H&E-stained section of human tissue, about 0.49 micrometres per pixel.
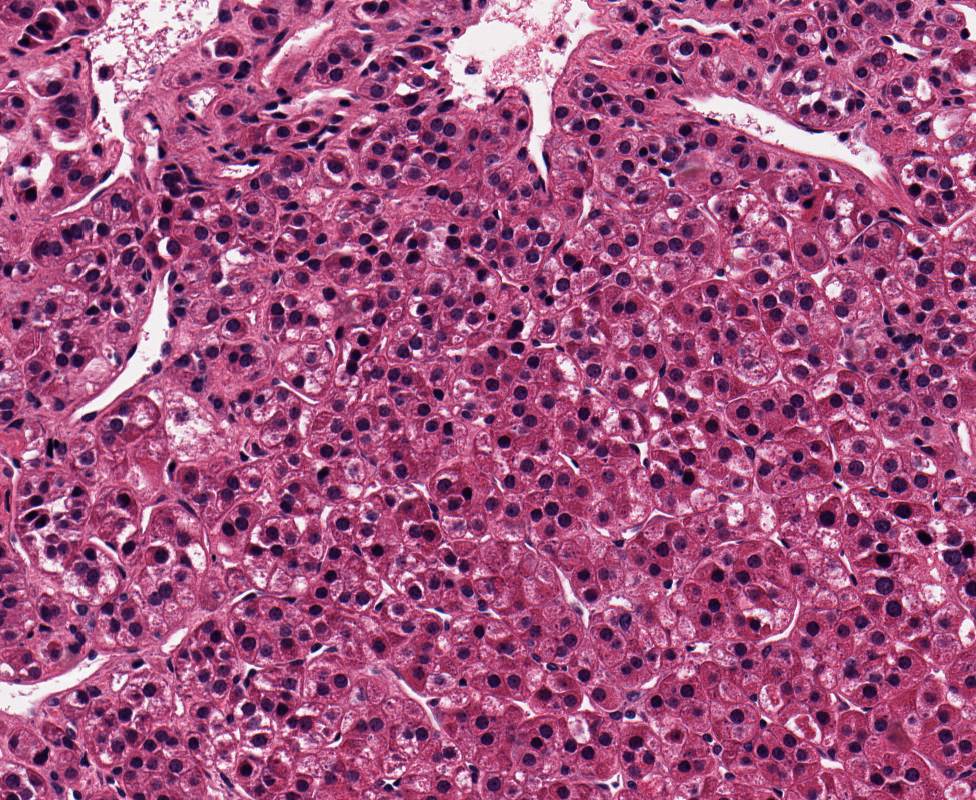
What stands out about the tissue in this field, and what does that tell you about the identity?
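Cells sit packed in small nests and short cords, no glandular lumens between. Polygonal, distinct borders, abundant eosinophilic cytoplasm; many scattered cells look pale and finely vacuolated. Upper left there's a small band of denser pink fibrous tissue with elongated nuclei. That's adrenal gland.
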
